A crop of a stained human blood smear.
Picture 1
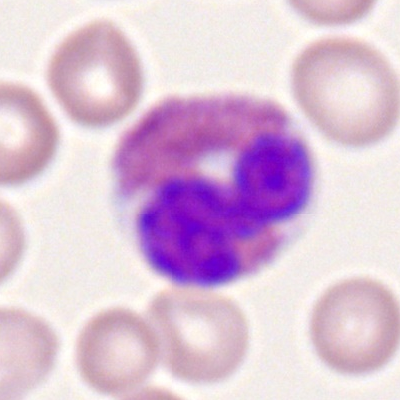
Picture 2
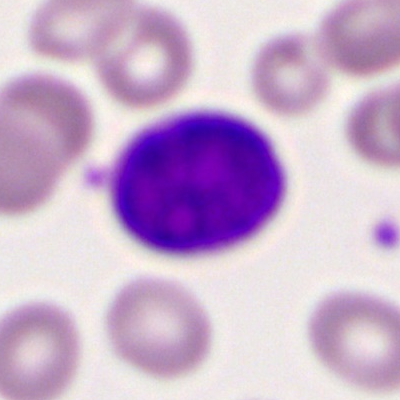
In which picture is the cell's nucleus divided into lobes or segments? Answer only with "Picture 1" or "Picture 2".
Picture 1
